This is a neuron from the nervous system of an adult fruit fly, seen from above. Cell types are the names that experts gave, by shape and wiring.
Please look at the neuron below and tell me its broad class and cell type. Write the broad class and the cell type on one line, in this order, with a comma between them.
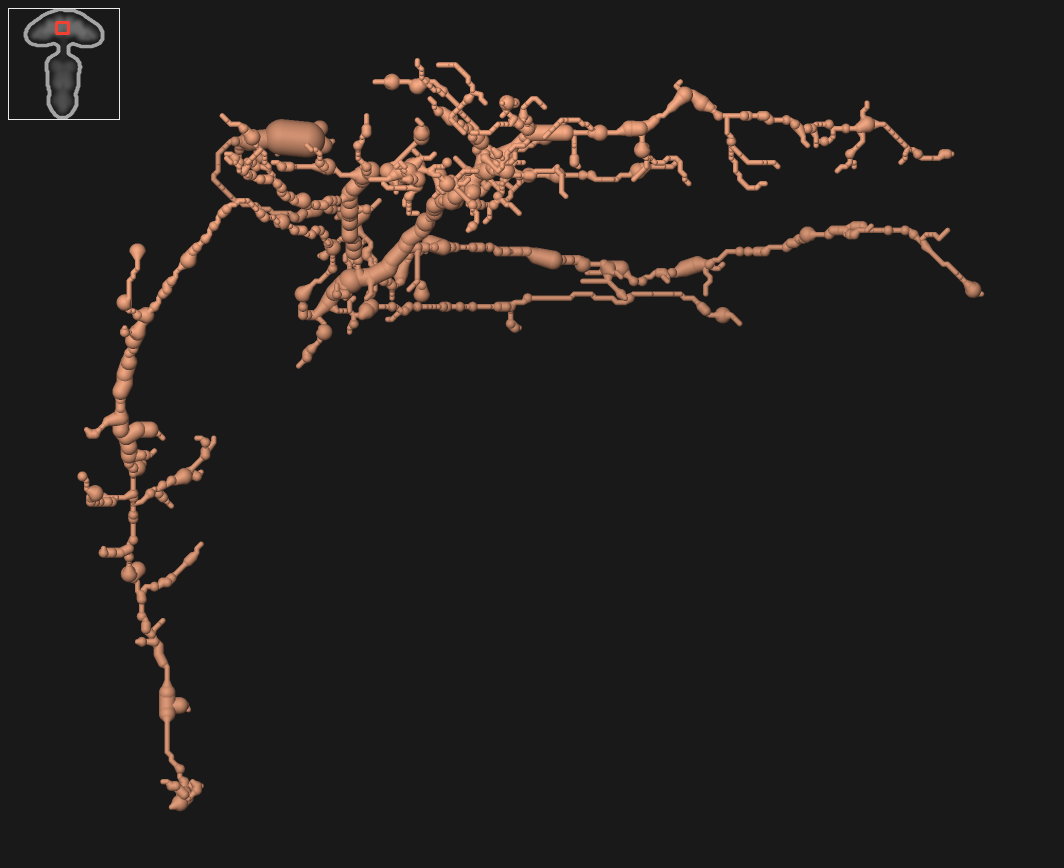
central-brain intrinsic neuron, GNG215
